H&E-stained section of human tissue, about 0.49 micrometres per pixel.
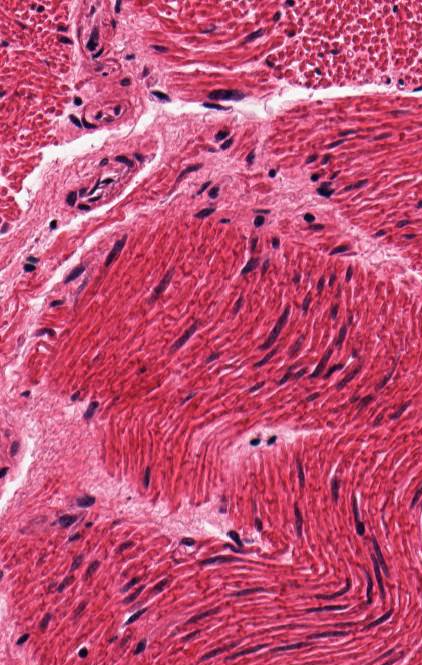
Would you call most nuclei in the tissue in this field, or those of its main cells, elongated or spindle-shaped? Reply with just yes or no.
Yes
